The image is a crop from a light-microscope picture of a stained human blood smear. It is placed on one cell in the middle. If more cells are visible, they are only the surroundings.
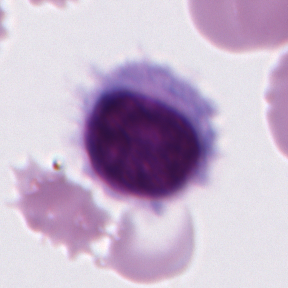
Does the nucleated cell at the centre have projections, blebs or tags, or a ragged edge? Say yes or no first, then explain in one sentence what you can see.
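Yes. Many fine hair-like projections stand out from the cell's margin.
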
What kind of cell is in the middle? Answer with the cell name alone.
hairy cell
